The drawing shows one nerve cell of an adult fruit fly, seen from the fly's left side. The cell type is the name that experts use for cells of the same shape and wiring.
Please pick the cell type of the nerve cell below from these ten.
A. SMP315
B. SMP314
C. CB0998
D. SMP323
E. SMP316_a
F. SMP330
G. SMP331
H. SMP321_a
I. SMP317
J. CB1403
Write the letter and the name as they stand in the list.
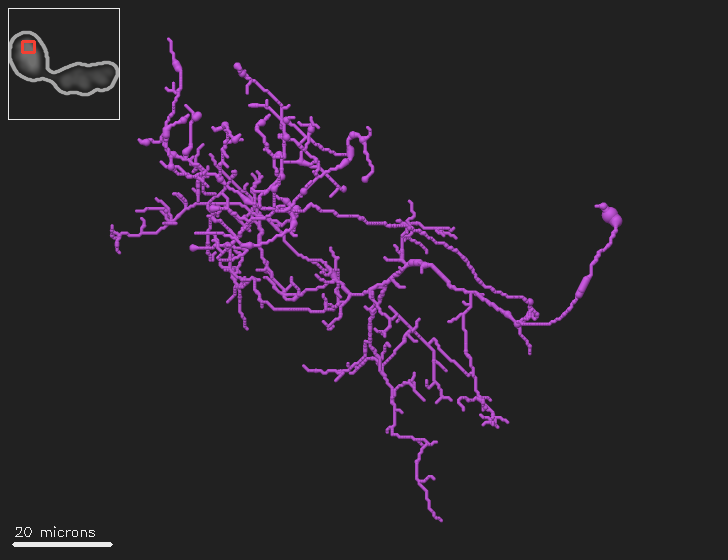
A. SMP315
